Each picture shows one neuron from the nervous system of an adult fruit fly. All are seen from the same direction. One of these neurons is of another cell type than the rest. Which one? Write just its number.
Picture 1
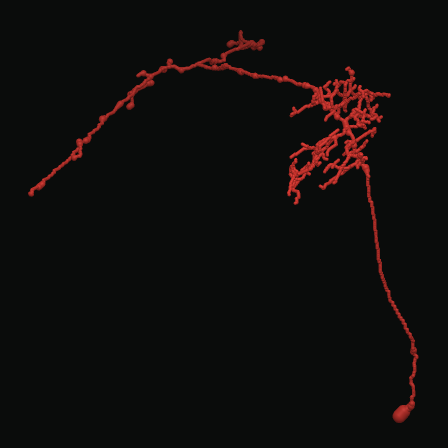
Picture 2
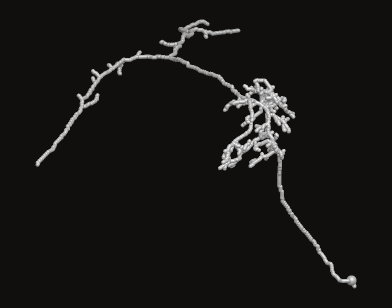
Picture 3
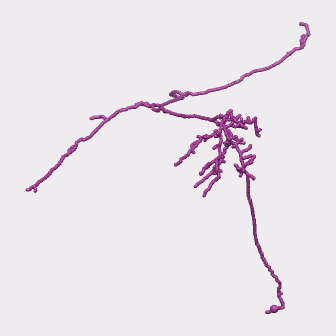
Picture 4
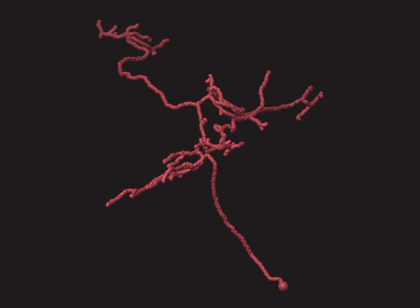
4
